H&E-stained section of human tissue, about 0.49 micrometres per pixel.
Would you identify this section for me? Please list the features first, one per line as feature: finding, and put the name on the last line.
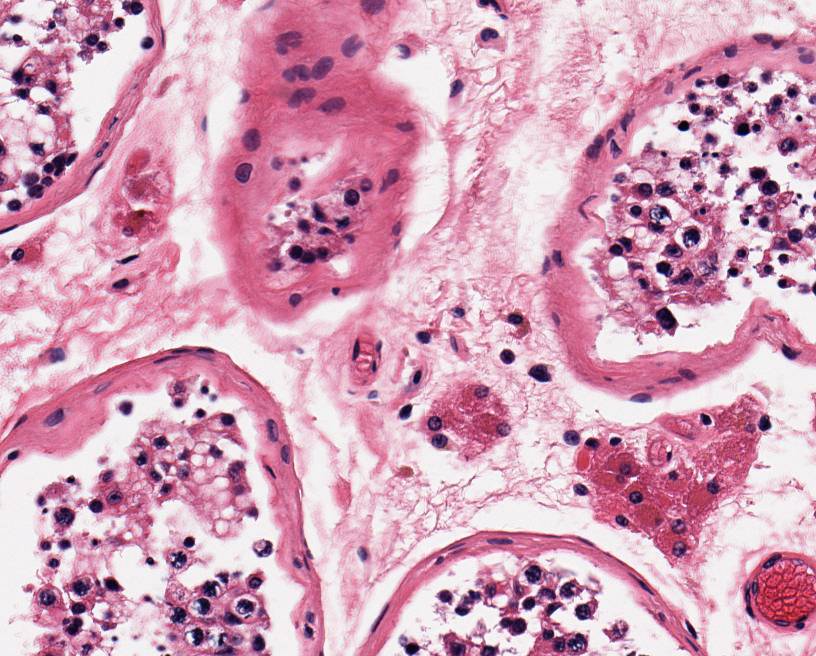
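Tubule walls: thick, pink, flattened spindle-shaped nuclei
Lumens: detached rounded cells, dark round nuclei, loosely scattered, no orderly layered lining
Interstitium: small clusters, polygonal cells, abundant eosinophilic cytoplasm, round central nuclei
Vessel: bottom right corner, packed with red blood cells
Name: testis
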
